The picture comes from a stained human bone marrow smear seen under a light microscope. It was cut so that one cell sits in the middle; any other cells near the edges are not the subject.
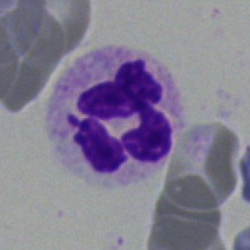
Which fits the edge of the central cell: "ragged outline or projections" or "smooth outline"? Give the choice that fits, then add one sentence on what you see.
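Smooth outline. The cell outline is roughly round and smooth.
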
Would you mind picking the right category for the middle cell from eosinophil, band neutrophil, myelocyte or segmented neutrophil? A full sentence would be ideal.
In this smear crop, the middle cell is a segmented neutrophil.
